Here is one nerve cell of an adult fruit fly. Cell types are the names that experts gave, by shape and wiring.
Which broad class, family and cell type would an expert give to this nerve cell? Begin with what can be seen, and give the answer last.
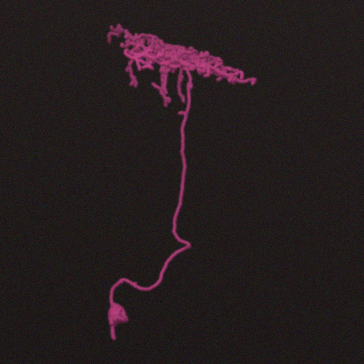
As drawn here it is taller than it is wide. This is an optic-lobe intrinsic neuron. Its family is Dm. It is of cell type Dm8a.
